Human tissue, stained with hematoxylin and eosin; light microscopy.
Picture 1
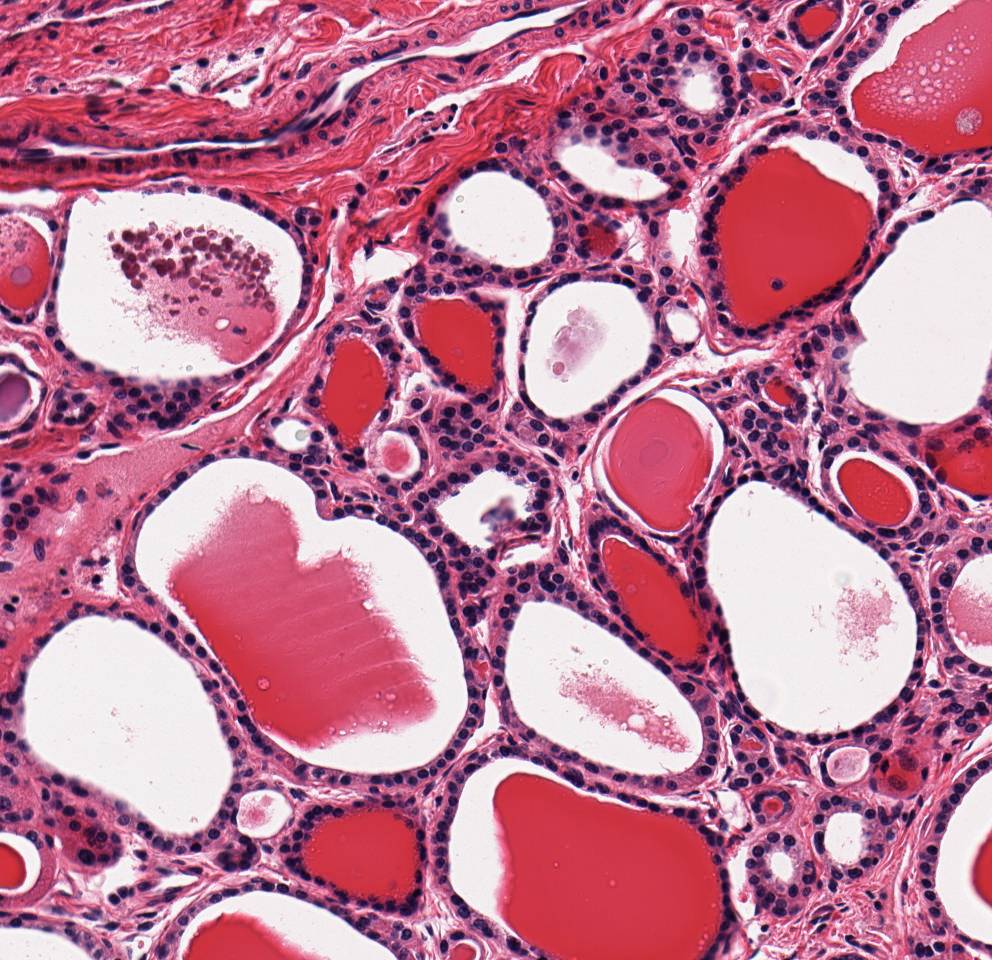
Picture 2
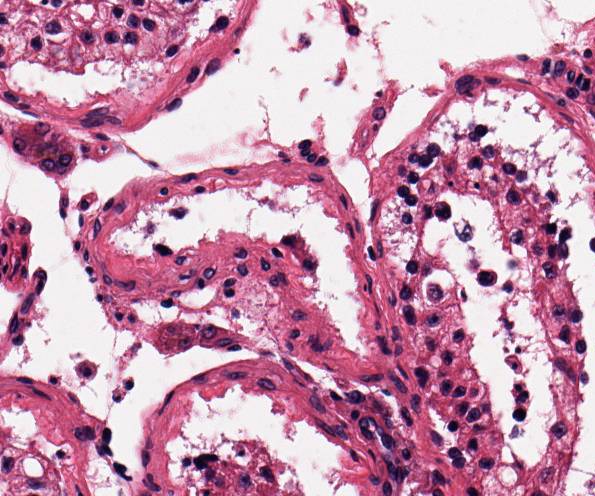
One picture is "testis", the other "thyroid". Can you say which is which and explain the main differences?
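Picture 1, thyroid; picture 2, testis. Units: thyroid, closely packed round to oval follicles of widely varying size filling most of the field; testis, several rounded and elongated tubular cross-sections side by side. Boundary: thyroid follicles lined by a single layer of cuboidal cells with dark round nuclei; testis tubules bounded by a thick pink wall holding several layers of flattened, elongated nuclei. Contents: many thyroid follicles hold homogeneous deep red eosinophilic material; one at upper left contains a cluster of cells with brown granular cytoplasm. Testis: cells lining the inside of the tubule walls have pale, vacuolated, wispy pink cytoplasm; the right-hand tubule shows many round, dark nuclei scattered through its lining.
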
